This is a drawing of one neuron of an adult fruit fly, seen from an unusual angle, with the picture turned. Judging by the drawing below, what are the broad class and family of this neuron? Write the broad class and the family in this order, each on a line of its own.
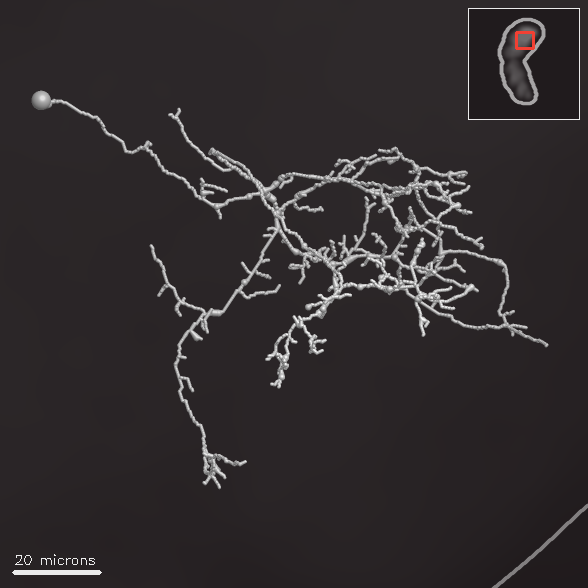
central-brain intrinsic neuron
hemilineage SLPa&l1_anterior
